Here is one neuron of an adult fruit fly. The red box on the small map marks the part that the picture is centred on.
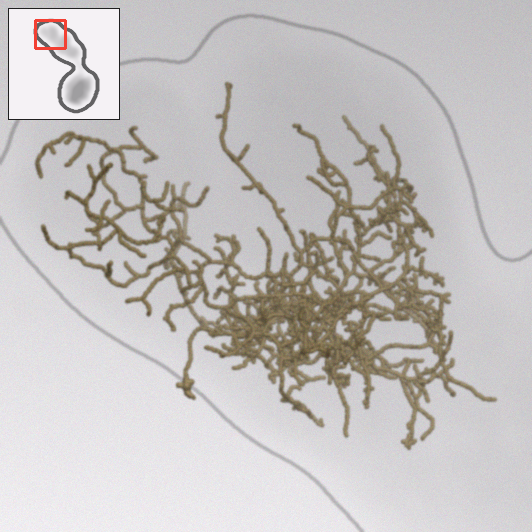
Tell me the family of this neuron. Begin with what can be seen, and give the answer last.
The picture shows more than a hundred branch ends. In this view it is wider than it is tall. Its broad class is nerve-cord intrinsic neuron. The family is hemilineage 09A.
